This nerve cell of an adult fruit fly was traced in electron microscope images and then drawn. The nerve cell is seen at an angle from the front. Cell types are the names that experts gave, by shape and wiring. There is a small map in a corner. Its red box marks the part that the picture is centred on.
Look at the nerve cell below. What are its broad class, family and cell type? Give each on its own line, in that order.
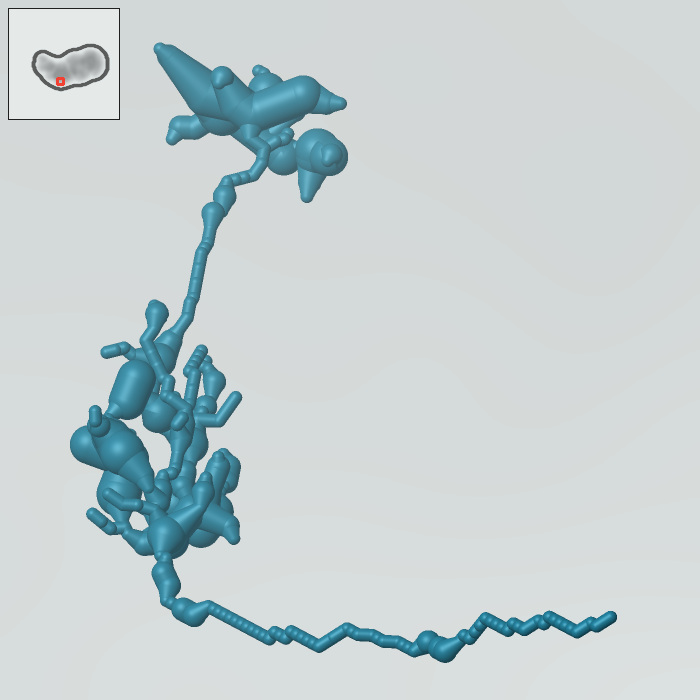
optic-lobe intrinsic neuron
L
L5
